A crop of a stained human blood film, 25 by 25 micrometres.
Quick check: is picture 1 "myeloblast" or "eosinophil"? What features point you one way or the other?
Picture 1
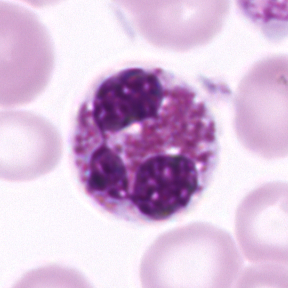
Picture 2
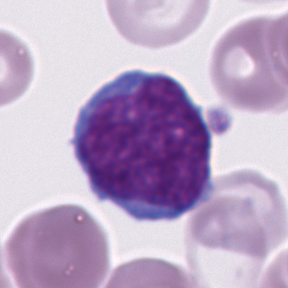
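The eosinophil is in picture 1; the myeloblast is in picture 2. Granules come first on the list: the eosinophil's cytoplasm is packed with coarse reddish-pink granules, while the myeloblast's blue cytoplasm shows none, and no vacuoles either.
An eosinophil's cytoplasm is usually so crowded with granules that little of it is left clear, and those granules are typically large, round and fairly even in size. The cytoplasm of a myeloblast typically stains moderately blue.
Nucleus next: the eosinophil has one lobe at the top and two along the bottom, with dark purple, coarsely clumped chromatin and no visible nucleoli, whereas the myeloblast's nucleus fills about 80% of the cell's area.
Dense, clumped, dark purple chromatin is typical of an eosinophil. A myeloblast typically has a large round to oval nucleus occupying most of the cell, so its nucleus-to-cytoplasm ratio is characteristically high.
Outline last: the eosinophil is round with a smooth edge and about 13 micrometres across, while the myeloblast is roughly round with slightly irregular, bumpy edges, and a small platelet lies just beyond its right edge.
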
